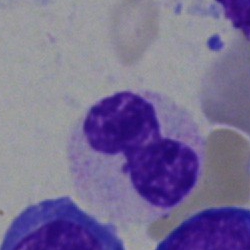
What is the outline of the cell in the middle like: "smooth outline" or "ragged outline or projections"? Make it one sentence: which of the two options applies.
Along its outline, the cell is smooth, with no projections.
